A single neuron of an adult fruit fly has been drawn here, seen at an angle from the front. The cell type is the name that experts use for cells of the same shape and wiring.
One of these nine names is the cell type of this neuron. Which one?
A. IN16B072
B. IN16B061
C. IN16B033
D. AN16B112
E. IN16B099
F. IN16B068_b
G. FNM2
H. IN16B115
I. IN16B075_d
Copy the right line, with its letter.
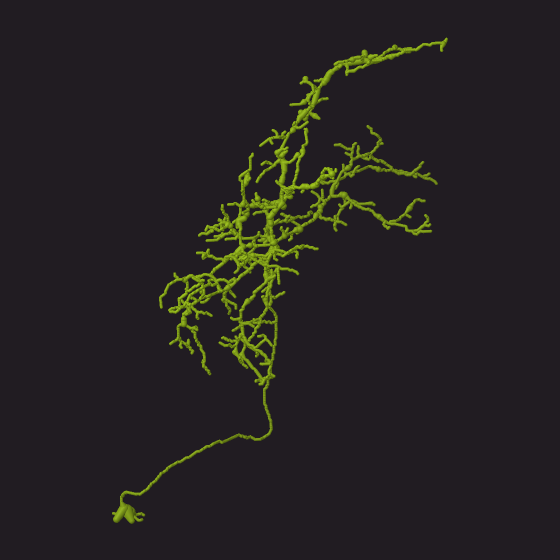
F. IN16B068_b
